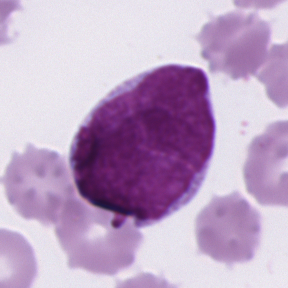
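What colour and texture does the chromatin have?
It is deep purple and finely textured throughout.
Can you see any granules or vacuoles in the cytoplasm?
Neither; the cytoplasm shows no granules and no vacuoles.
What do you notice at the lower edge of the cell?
A small knob projects from it.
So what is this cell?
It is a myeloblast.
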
